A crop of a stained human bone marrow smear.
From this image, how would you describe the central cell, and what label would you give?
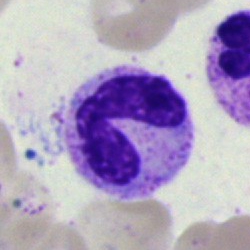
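Outline round, smooth. Nucleus a thick curved band, bent into a C opening to the right. Chromatin dark purple, coarsely clumped. Fine pink-violet granules scattered through cytoplasm. Cell: band neutrophil.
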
